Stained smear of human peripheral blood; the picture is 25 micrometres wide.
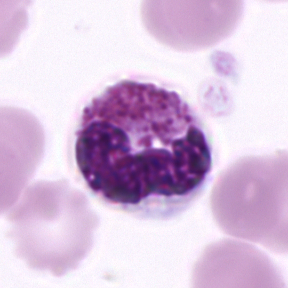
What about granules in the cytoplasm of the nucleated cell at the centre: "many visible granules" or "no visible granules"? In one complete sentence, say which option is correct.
There is a large number of visible granules in the cell's cytoplasm.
